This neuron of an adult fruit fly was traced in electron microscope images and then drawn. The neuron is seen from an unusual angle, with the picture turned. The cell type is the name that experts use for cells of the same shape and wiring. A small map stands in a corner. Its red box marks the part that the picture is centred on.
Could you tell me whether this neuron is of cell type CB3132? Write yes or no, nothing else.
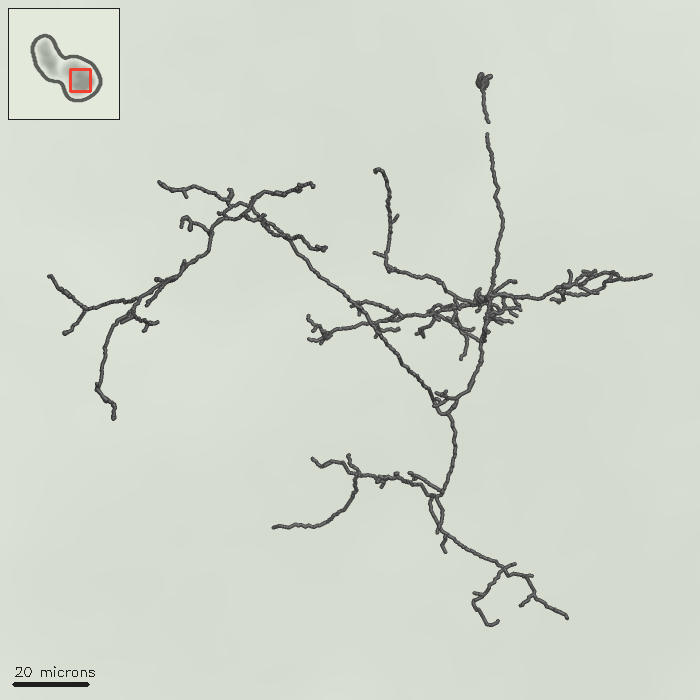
no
